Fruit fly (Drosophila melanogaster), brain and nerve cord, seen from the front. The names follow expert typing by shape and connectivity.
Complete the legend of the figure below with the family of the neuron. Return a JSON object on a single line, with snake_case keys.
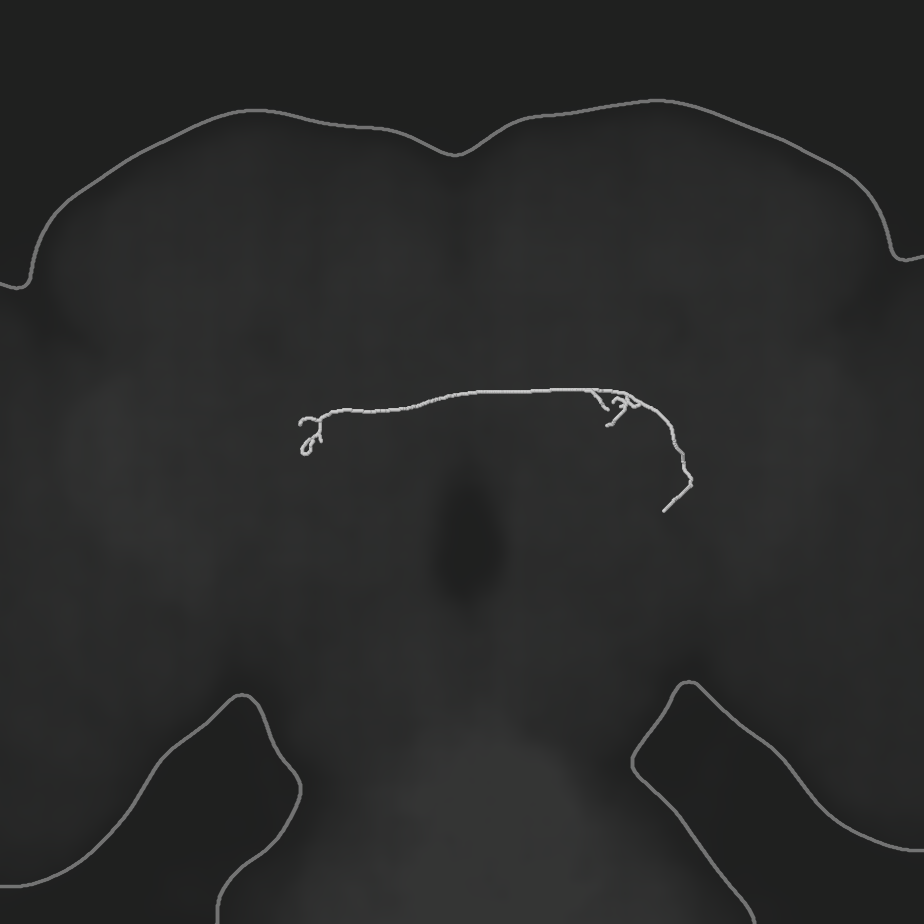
{"family": "class olfactory"}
